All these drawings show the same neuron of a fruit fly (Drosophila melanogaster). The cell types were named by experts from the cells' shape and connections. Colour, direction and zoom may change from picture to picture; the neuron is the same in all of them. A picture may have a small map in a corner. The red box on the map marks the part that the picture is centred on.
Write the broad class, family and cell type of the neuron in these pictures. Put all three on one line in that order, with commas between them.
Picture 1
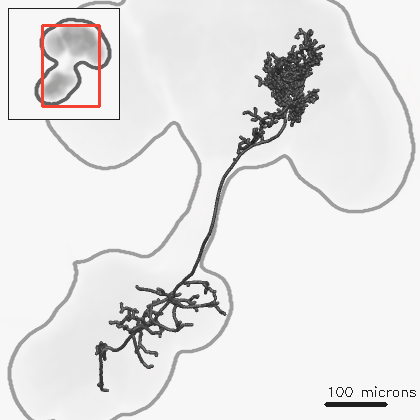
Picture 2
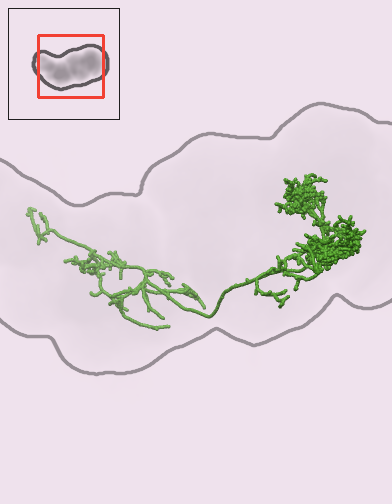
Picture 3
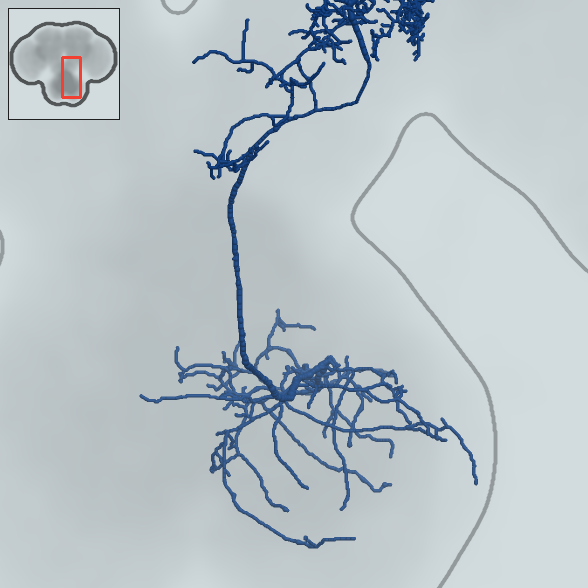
descending neuron, DNb, DNb05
